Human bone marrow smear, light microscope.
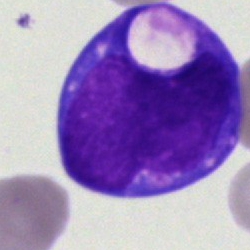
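Blast. One large, round, clear vacuole sits at the top of the cell. The nucleus fills most of the cell, its chromatin finely stippled rather than clumped. No distinct granules are seen in the cytoplasm.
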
